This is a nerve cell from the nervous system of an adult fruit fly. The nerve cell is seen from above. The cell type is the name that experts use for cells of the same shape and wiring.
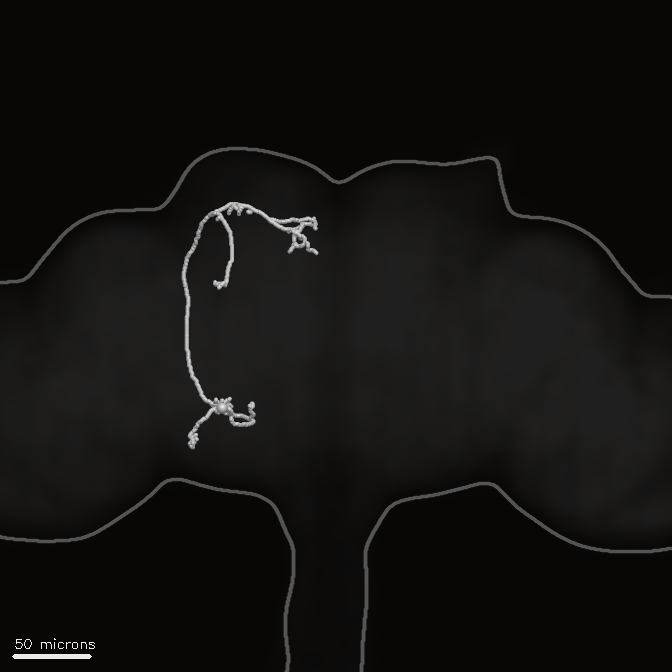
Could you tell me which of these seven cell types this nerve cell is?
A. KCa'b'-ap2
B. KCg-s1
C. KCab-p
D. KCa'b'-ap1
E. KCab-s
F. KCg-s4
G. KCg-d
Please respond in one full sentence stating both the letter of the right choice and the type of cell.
Identified by cell type, the nerve cell is KCa'b'-ap1 from option D.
